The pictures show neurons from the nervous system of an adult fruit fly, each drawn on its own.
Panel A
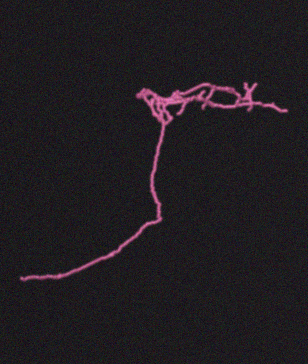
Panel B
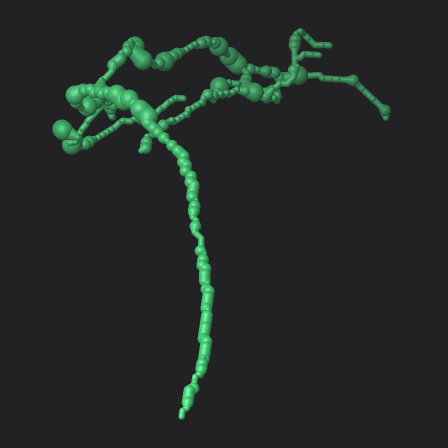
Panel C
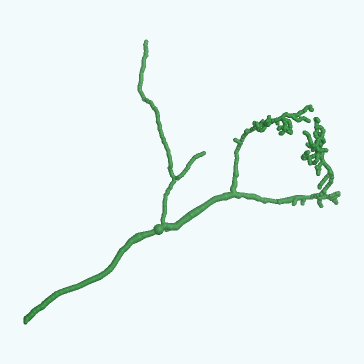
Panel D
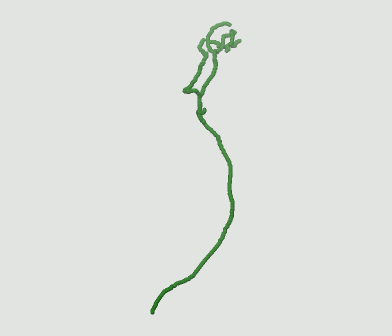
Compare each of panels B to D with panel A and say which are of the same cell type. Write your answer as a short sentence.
Panel B and panel D are of the same cell type.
